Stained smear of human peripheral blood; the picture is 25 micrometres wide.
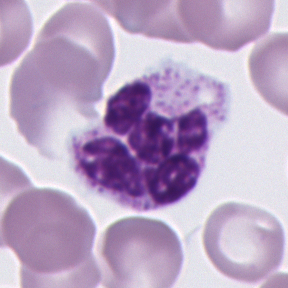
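Segmented neutrophil, showing dark purple, coarsely clumped chromatin with no visible nucleoli. Its cytoplasm is pale, almost colourless, with fine pinkish-violet granules scattered through it.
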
